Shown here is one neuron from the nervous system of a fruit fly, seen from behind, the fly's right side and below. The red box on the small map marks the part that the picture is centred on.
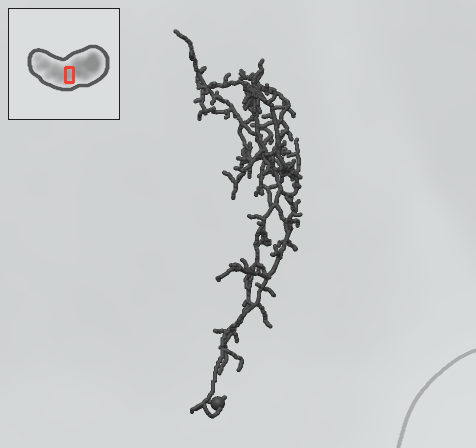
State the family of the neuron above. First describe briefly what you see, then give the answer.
The cell body is at the bottom of the picture. The picture shows dozens of branch ends. This is a nerve-cord intrinsic neuron. Its family is hemilineage 13A.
